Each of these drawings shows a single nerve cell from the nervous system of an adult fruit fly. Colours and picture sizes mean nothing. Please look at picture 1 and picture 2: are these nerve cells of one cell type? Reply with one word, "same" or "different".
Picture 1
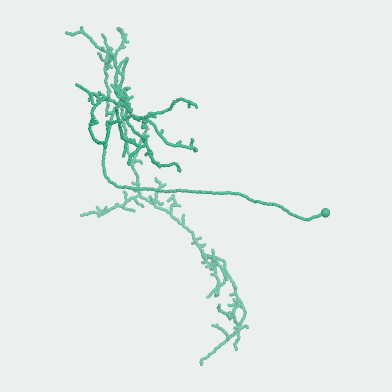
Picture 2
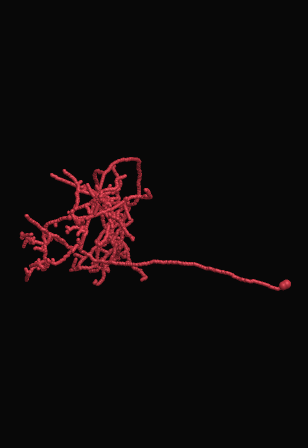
different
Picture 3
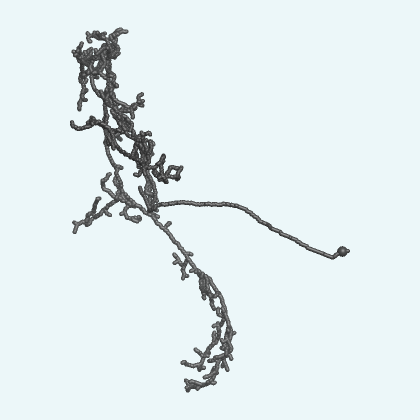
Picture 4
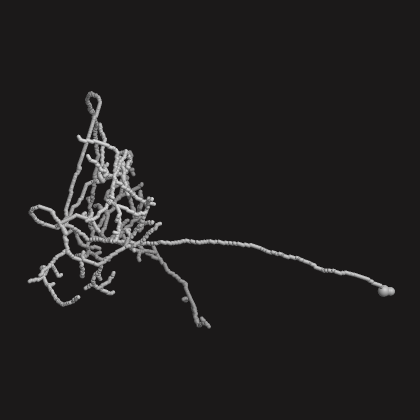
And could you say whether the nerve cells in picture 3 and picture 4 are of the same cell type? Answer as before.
different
